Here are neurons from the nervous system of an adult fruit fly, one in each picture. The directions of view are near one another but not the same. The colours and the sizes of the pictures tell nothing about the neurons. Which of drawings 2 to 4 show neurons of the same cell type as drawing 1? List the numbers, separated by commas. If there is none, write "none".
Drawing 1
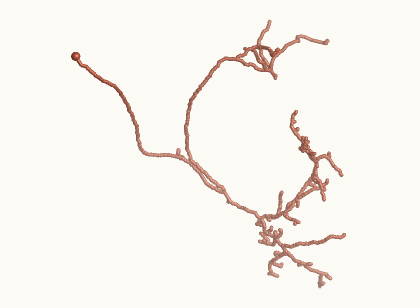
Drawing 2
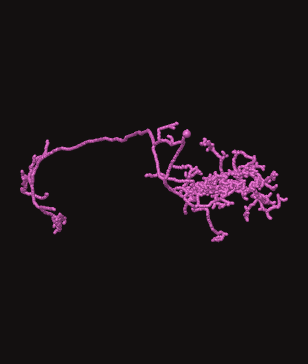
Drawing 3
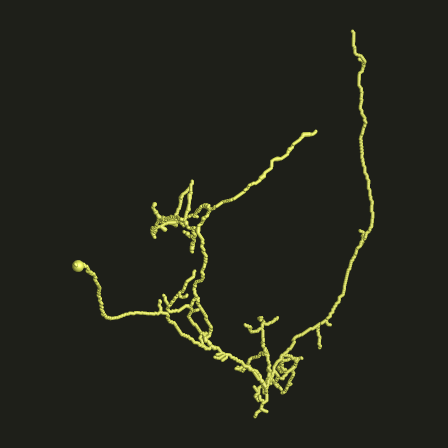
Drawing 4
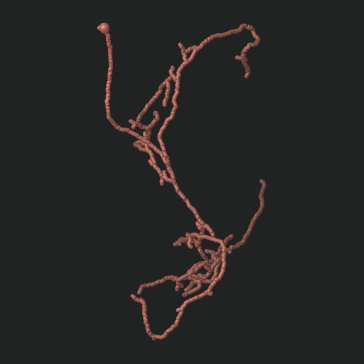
none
